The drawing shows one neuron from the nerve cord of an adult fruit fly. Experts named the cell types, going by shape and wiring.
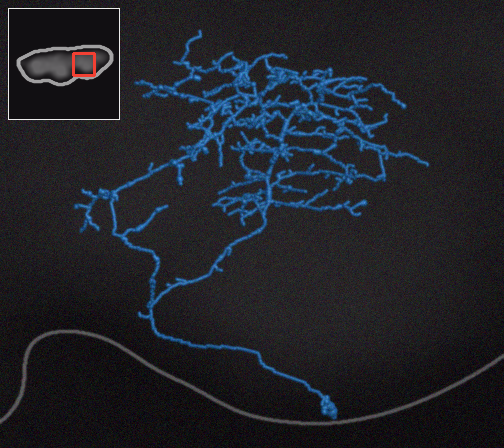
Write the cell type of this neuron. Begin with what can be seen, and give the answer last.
Dozens of branch ends can be seen. In this view it is about as wide as it is tall. Its broad class is nerve-cord intrinsic neuron. It is of cell type IN16B053.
